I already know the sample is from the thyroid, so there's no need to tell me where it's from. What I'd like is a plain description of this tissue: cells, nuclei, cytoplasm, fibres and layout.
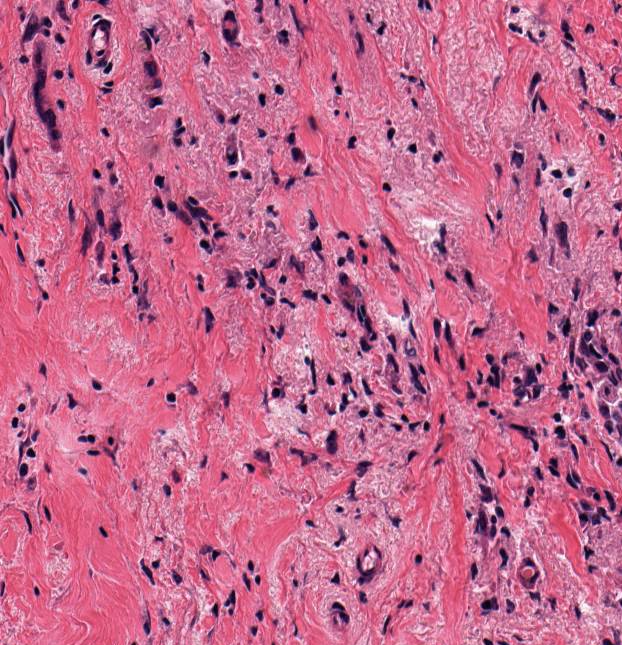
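Collagen is arranged in wavy bundles that curve in varied directions rather than forming one parallel sheet. Scattered among them are spindle and stellate cells with dark-staining nuclei, many elongated or angular, with little visible cytoplasm. Cells are more crowded in the centre and right middle of the field than along the left edge.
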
